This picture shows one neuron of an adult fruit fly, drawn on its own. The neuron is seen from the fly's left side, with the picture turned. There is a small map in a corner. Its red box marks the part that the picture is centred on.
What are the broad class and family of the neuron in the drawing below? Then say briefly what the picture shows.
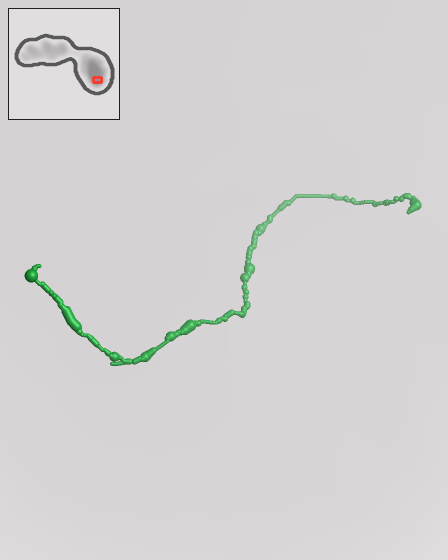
It is a photoreceptor or other optic-lobe sensory neuron. The name of its family is class visual. It has a dozen or fewer branch ends. In this view it is wider than it is tall.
